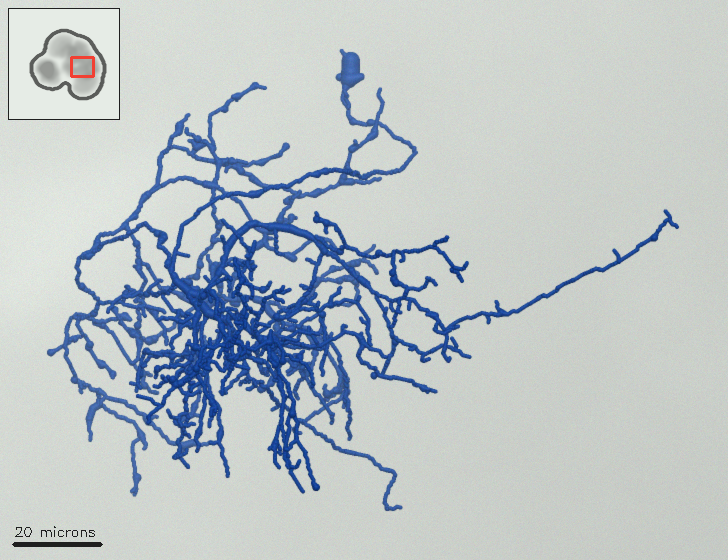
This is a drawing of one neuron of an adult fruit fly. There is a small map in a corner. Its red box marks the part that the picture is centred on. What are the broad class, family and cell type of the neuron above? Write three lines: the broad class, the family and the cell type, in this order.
central-brain intrinsic neuron
hemilineage PSp2
CB0285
